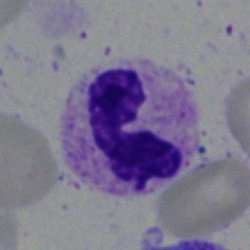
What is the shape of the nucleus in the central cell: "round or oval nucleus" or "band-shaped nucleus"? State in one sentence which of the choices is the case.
Within this cell, the nucleus runs as one curved band without separate lobes.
